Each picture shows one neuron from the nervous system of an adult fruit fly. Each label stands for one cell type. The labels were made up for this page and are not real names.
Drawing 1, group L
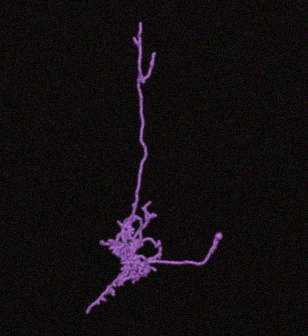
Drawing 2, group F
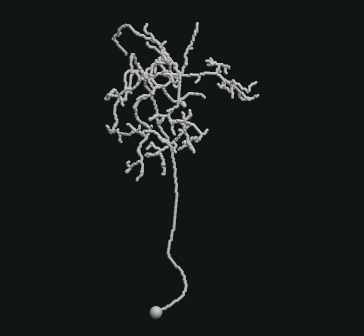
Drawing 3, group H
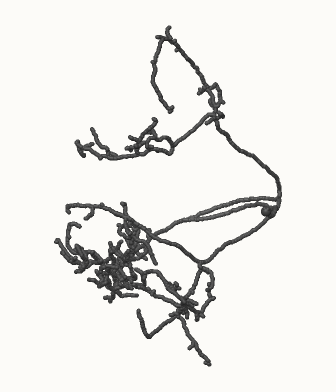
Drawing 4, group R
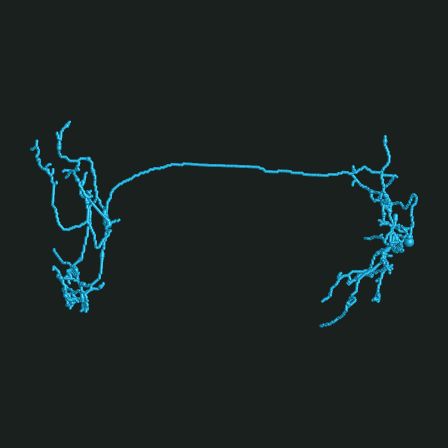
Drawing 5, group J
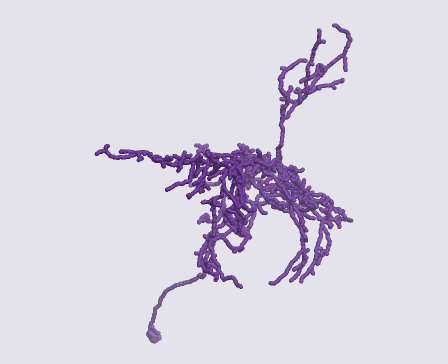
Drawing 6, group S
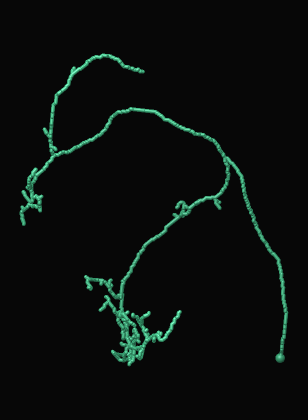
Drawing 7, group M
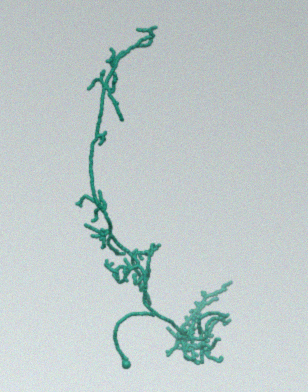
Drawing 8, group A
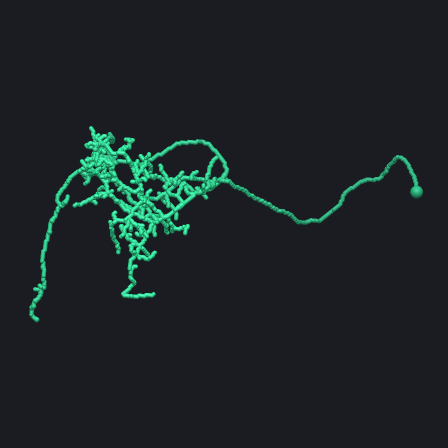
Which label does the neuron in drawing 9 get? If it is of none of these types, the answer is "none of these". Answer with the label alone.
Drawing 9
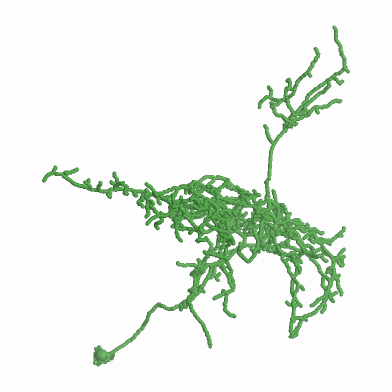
group J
